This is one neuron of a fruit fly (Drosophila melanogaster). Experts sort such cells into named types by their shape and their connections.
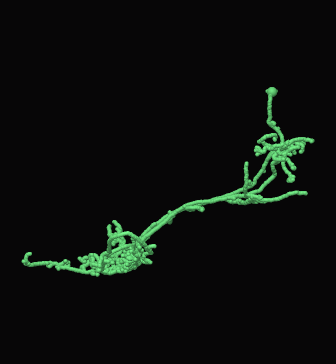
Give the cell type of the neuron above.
INXXX216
